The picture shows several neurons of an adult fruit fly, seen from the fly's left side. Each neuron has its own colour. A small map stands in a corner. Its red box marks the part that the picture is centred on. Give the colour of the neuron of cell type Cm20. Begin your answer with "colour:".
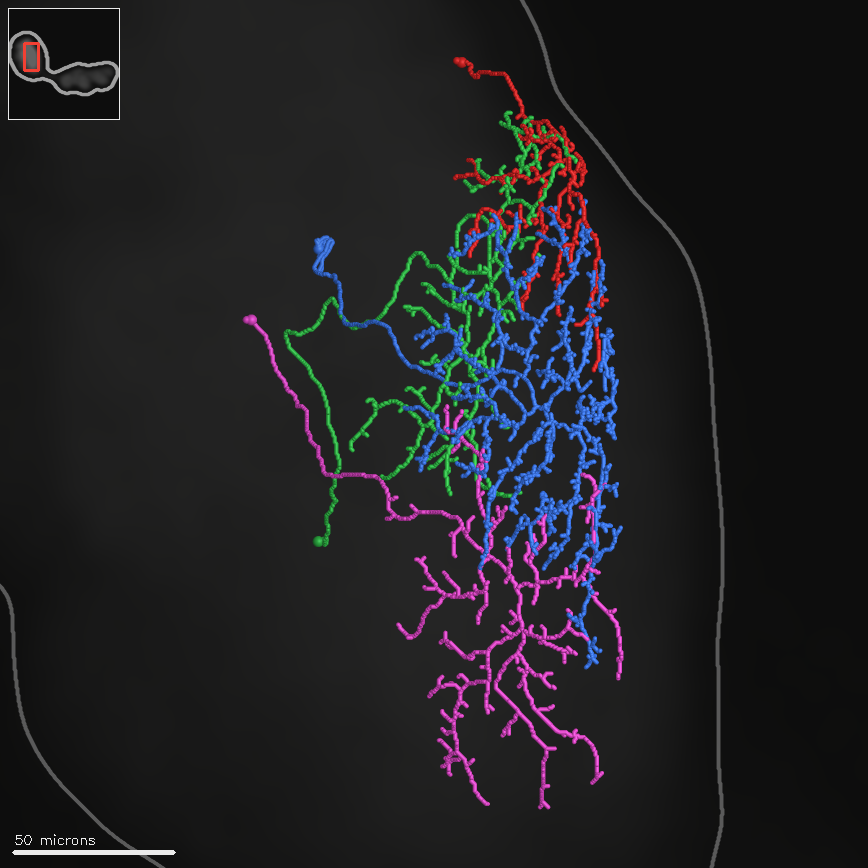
colour: green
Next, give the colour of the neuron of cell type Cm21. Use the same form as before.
colour: blue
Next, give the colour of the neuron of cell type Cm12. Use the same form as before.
colour: magenta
